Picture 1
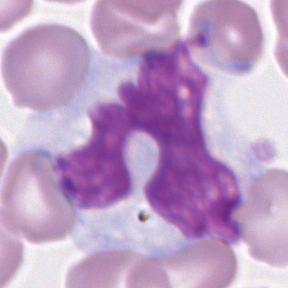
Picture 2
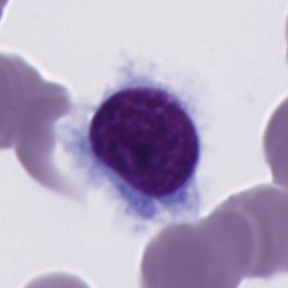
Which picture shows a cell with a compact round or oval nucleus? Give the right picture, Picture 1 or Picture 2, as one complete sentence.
What Picture 2 shows is a cell with a compact round or oval nucleus.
